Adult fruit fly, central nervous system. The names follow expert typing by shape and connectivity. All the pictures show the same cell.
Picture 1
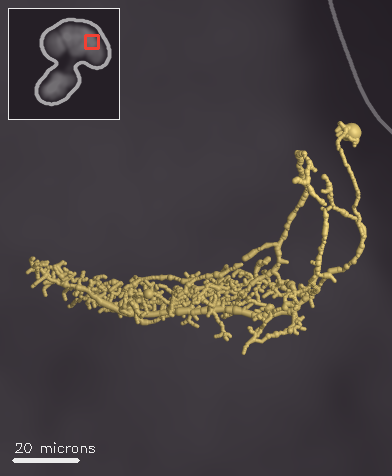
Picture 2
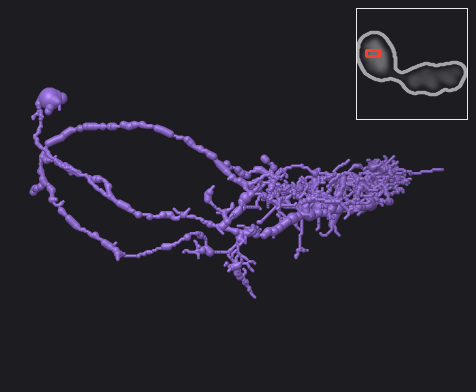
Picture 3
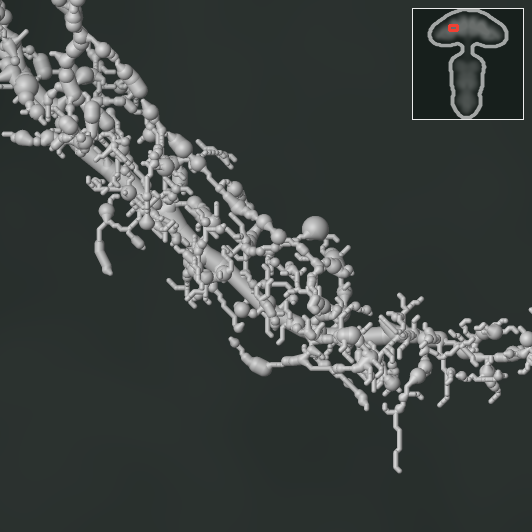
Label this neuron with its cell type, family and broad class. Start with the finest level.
AVLP282; hemilineage VLPa1_lateral; central-brain intrinsic neuron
